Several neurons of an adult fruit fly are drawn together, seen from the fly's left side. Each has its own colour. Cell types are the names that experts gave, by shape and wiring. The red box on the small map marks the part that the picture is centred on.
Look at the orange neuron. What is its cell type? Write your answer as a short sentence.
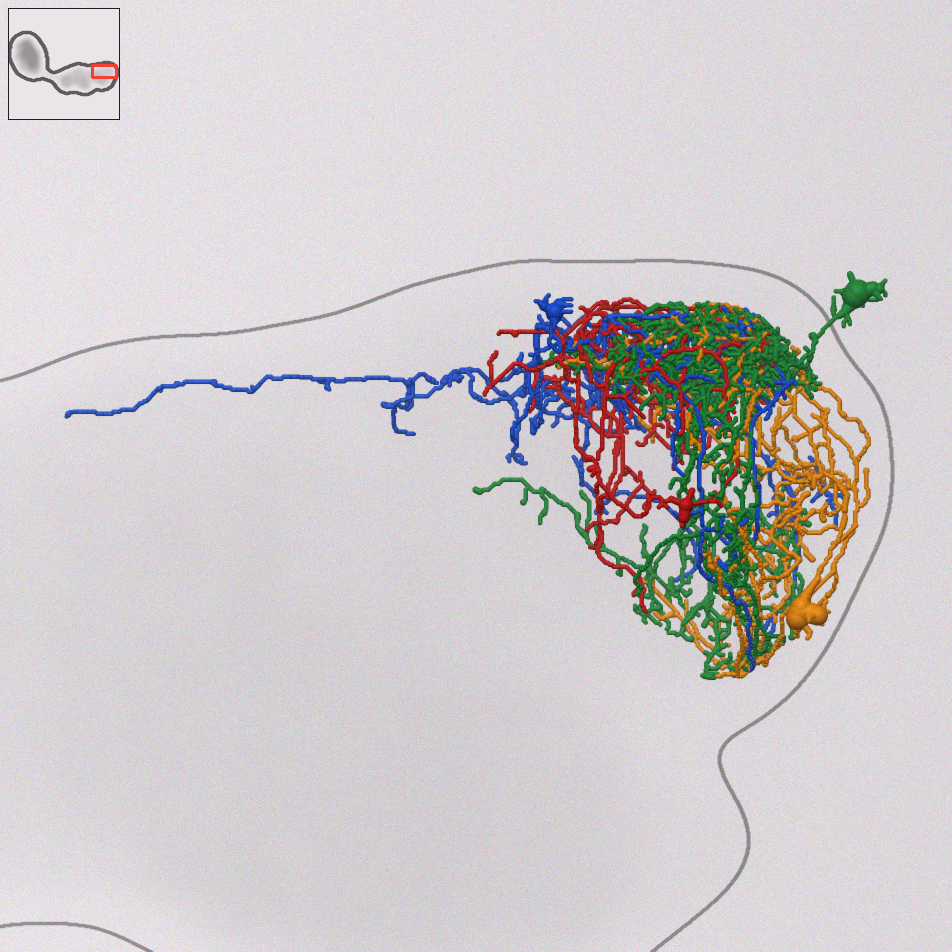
The cell type is INXXX283.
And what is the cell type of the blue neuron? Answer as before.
The cell type is INXXX350.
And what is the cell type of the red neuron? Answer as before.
The cell type is INXXX326.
